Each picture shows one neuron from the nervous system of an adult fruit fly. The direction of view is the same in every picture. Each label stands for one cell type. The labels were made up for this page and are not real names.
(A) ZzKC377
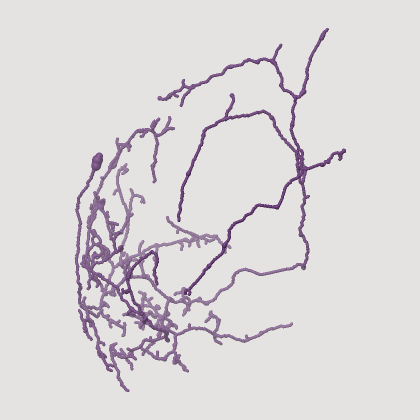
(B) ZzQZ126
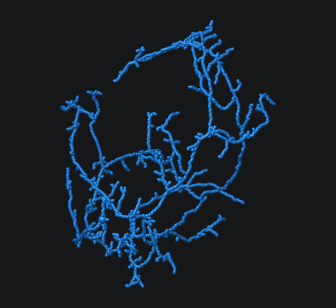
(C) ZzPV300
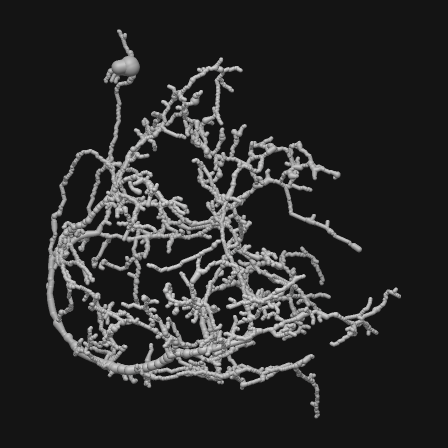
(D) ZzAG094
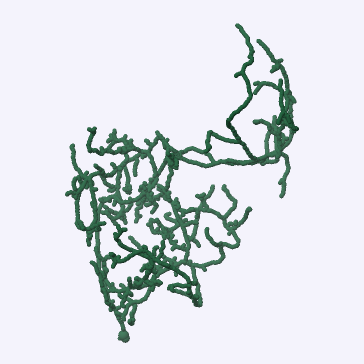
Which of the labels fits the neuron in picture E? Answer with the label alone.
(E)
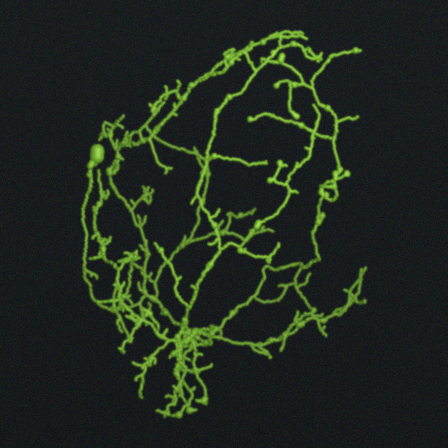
ZzQZ126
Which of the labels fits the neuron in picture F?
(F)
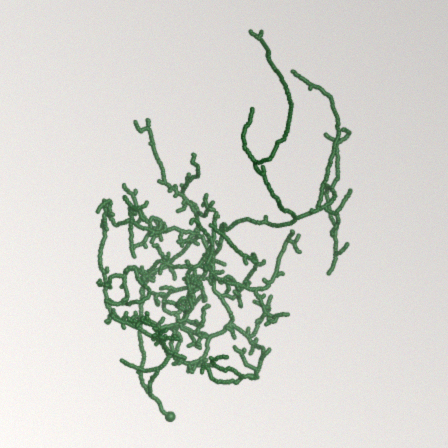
ZzAG094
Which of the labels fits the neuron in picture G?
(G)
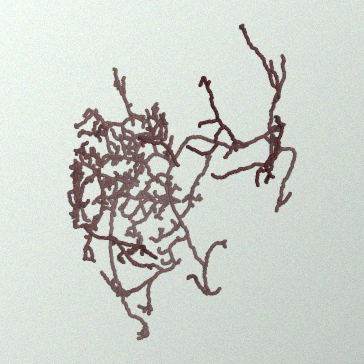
ZzAG094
